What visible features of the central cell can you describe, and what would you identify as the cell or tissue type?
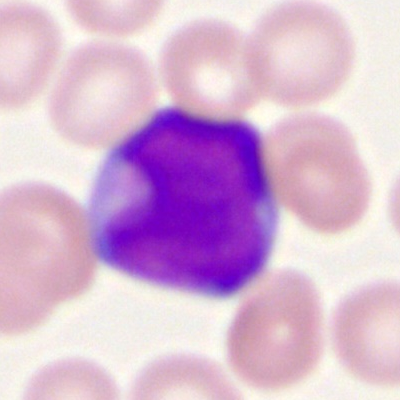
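Outline: angular rather than smoothly round. Nucleus: fills most of the cell, with a notch on its left side where paler cytoplasm shows. Chromatin: stained a deep purple. Named, the cell is a myeloblast.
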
